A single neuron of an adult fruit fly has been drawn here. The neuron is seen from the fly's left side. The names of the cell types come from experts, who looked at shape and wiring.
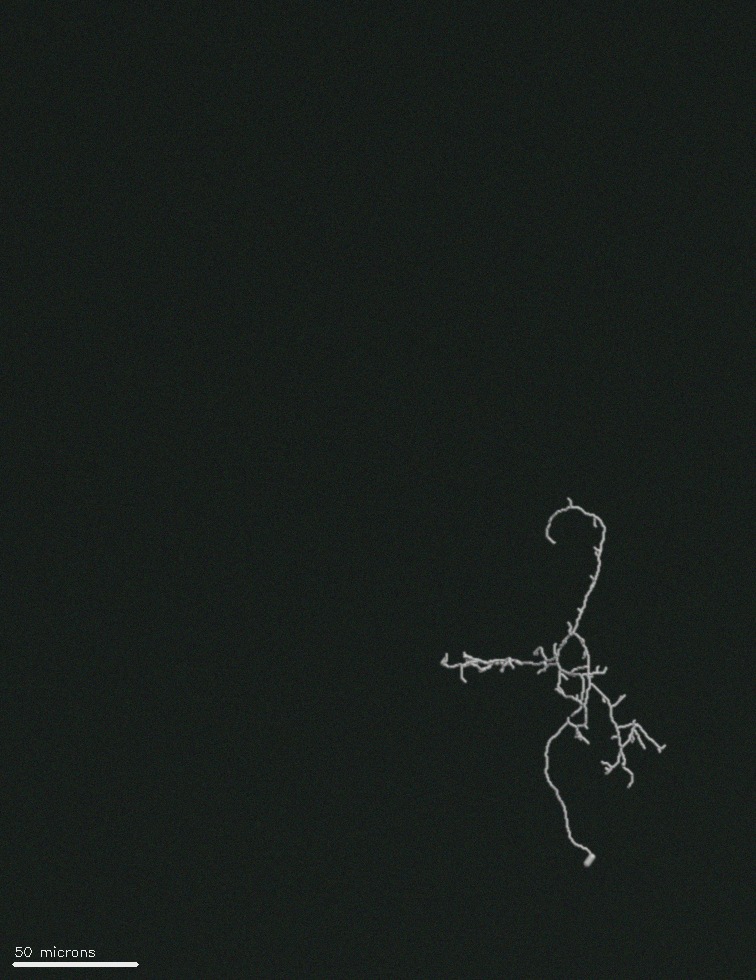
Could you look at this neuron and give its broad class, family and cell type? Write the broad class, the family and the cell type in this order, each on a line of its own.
central-brain intrinsic neuron
hemilineage LB3
GNG329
